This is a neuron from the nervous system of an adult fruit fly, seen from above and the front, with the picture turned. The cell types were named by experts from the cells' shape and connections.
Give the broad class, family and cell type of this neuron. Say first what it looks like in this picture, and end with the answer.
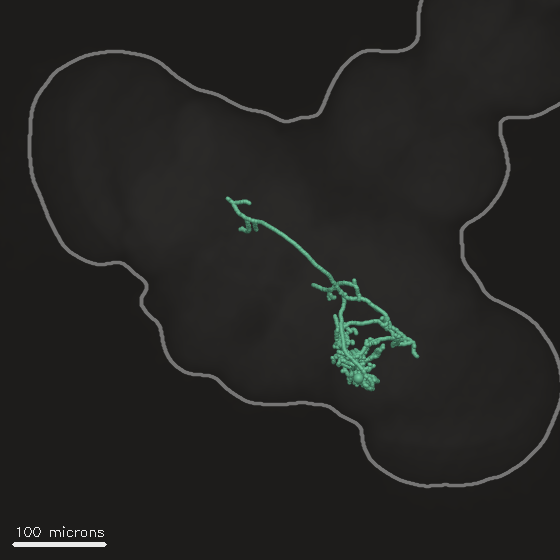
By the scale bar it is about 200 microns tall in this view. As drawn here it is about as wide as it is tall. Its broad class is central-brain intrinsic neuron. The family is hemilineage VLPa1_medial. Its cell type is aSP10A_b.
